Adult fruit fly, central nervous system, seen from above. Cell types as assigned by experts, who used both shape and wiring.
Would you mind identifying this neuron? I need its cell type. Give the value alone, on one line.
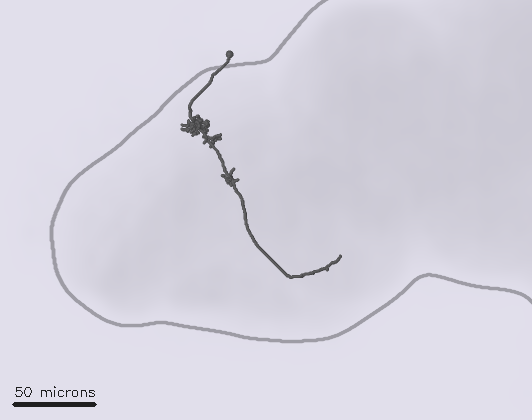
Tm4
